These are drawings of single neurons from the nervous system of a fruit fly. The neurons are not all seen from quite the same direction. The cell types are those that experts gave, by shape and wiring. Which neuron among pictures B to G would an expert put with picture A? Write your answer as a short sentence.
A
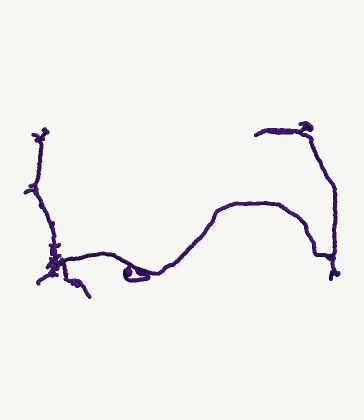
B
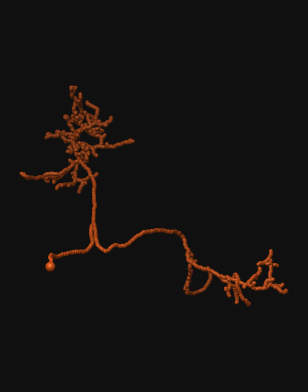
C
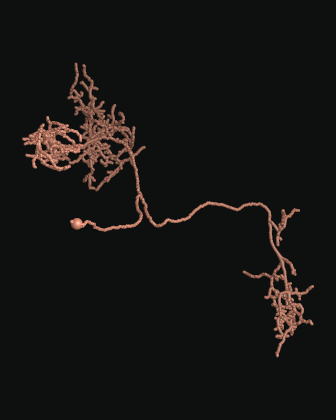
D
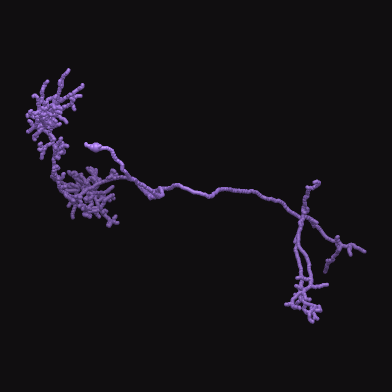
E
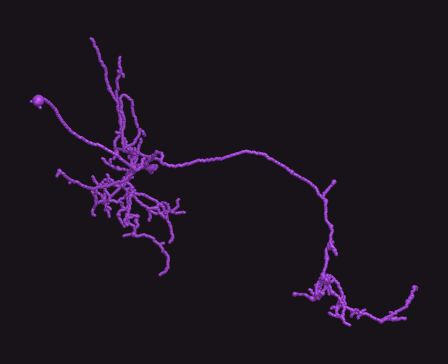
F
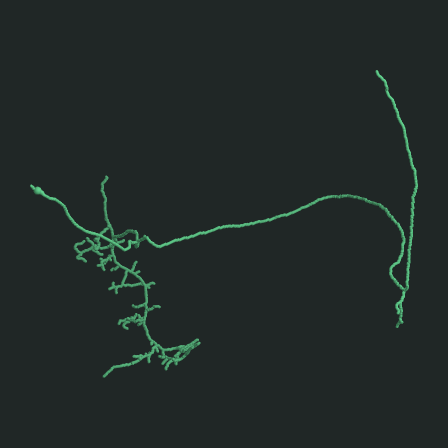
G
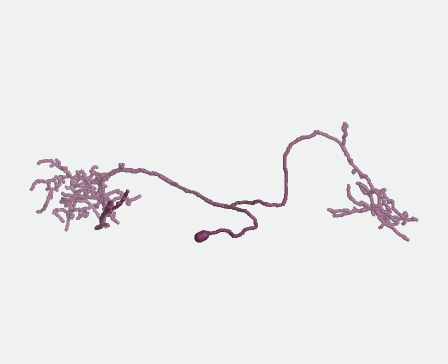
Picture F is of the same cell type.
